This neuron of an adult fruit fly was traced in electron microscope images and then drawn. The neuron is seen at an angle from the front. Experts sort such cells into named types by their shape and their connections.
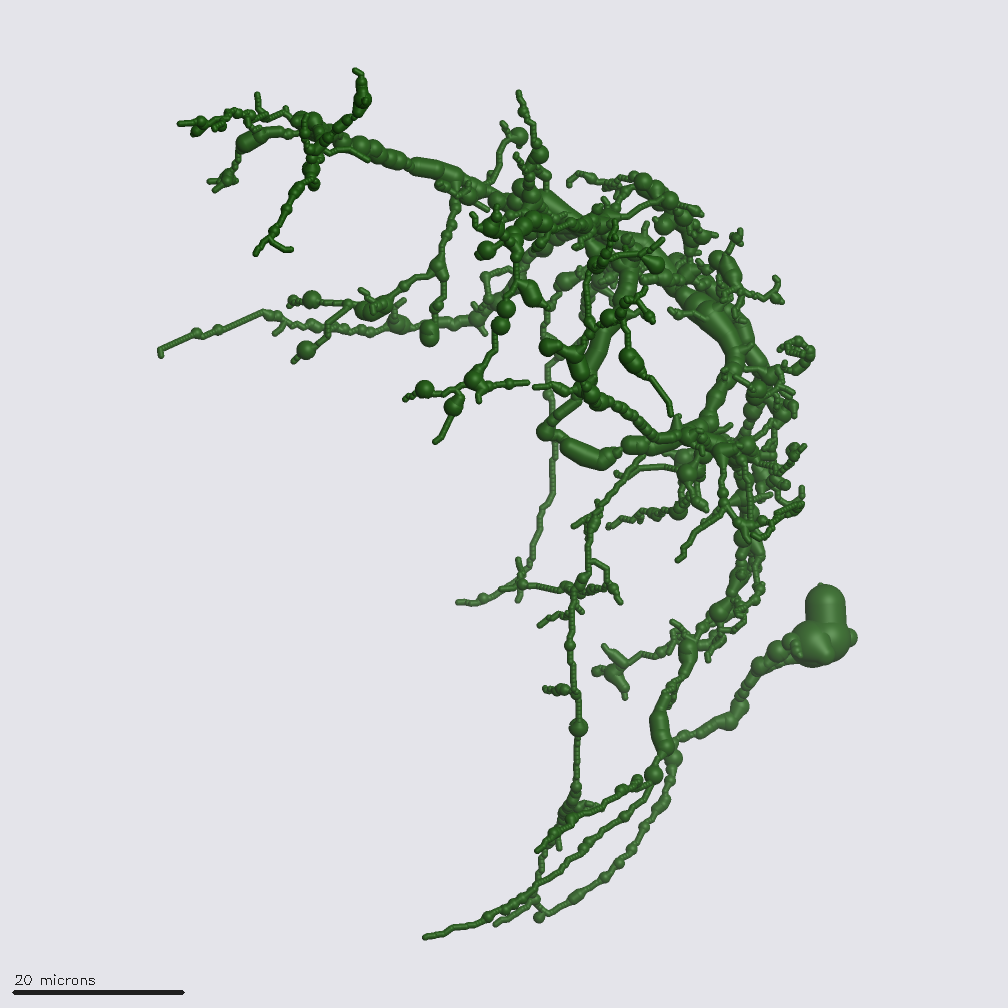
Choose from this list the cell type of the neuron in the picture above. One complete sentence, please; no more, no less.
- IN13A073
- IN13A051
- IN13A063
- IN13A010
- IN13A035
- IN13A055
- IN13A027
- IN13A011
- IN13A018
The neuron here falls under cell type IN13A010.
